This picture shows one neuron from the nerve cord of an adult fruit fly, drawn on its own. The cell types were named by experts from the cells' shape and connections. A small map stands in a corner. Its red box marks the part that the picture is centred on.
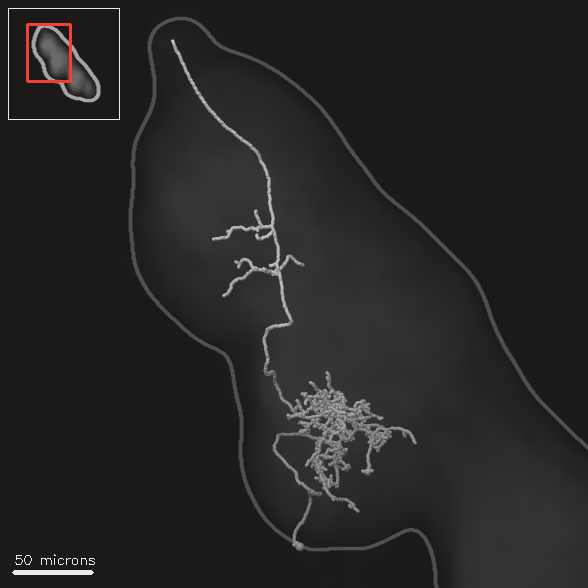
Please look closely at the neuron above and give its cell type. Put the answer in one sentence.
The cell type is AN04B023.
